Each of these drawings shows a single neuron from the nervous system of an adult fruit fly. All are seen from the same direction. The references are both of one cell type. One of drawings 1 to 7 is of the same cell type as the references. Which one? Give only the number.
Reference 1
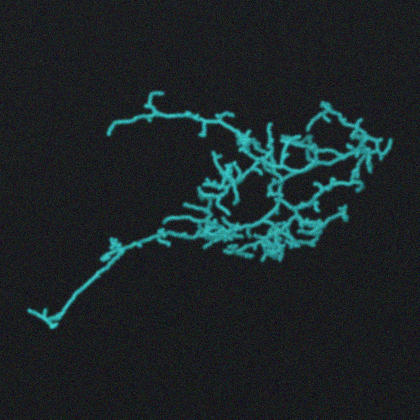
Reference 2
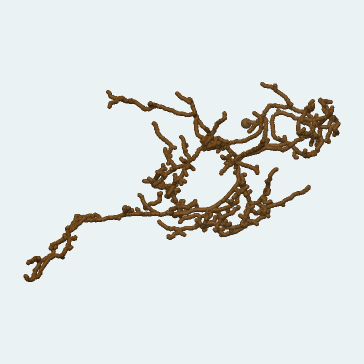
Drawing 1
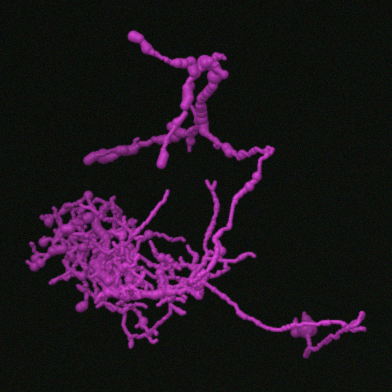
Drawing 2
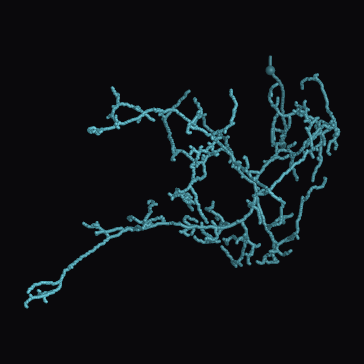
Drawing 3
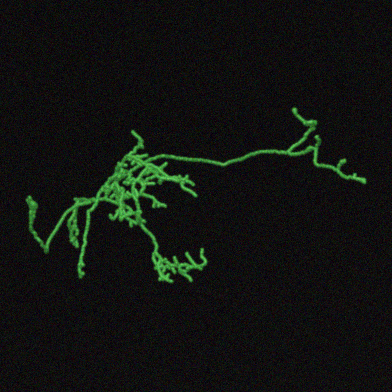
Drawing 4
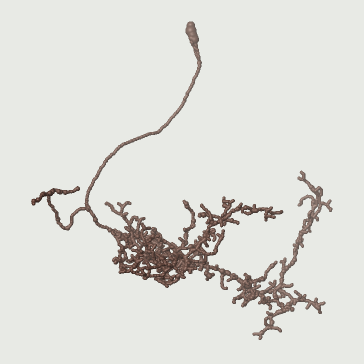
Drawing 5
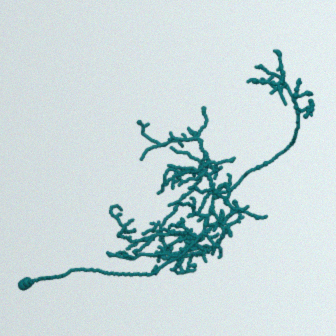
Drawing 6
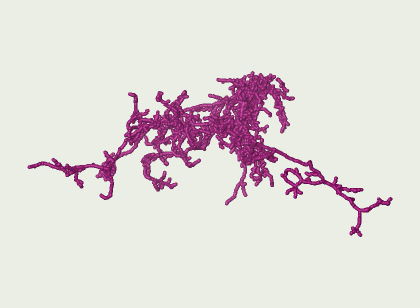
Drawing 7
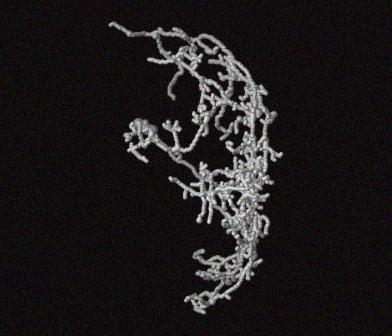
2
